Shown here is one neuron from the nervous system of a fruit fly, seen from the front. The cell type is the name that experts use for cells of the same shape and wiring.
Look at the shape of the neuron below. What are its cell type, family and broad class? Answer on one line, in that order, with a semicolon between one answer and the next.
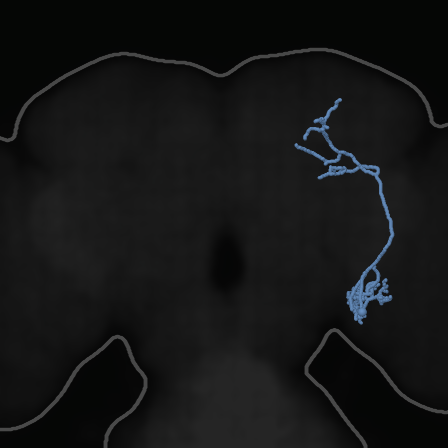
LoVP3; LoVP; visual projection neuron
